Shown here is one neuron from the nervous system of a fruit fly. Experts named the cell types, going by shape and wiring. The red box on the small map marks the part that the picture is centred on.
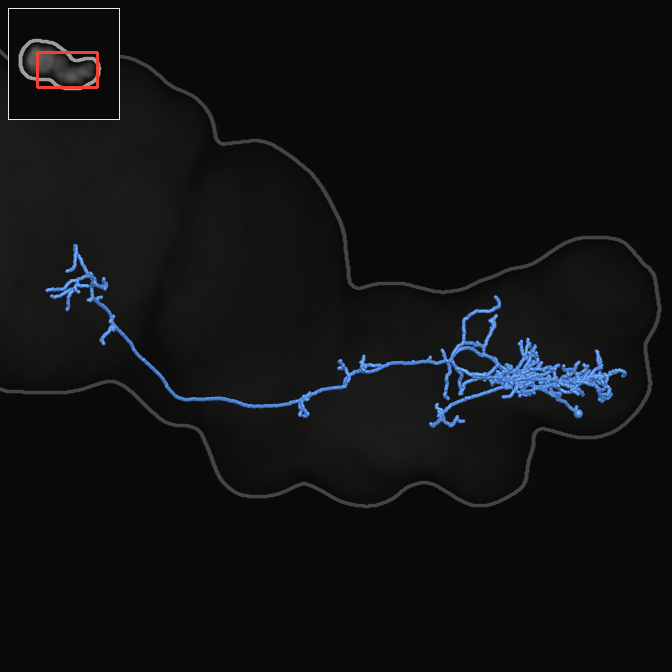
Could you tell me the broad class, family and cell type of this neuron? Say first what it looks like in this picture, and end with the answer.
The cell body is on the right of the picture. Dozens of branch ends can be seen. This is an ascending neuron. Its family is hemilineage 06B. It is of cell type AN06B039.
